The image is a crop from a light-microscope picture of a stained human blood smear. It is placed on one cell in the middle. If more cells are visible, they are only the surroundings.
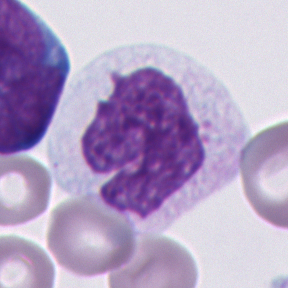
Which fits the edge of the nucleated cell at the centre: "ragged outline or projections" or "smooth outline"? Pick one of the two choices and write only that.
Smooth outline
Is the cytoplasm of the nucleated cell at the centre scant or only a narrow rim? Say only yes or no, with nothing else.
No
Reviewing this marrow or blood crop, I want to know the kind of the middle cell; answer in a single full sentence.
Centred in the crop is a band neutrophil.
